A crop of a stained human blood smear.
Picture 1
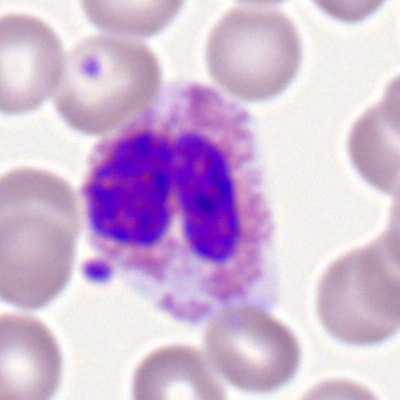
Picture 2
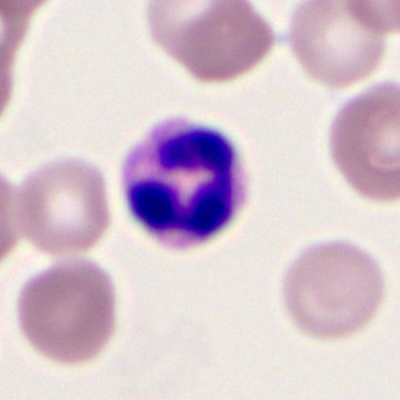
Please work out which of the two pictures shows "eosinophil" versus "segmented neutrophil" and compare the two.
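Look first at picture 1: that is the eosinophil, and picture 2 is the segmented neutrophil. Compare the cytoplasm: the eosinophil's is filled with pink-red granules, whereas the segmented neutrophil's is pale pinkish-lilac and lacks large, coarse orange-red granules.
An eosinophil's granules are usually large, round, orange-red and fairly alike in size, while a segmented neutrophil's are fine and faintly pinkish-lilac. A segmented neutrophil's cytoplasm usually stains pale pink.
Now the nucleus: the eosinophil has two lobes lying side by side, while in the segmented neutrophil the lobes lie around a pale pinkish central area of the cell.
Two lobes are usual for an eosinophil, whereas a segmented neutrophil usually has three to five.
In both cells the chromatin is dense and stains dark purple, and neither shows nucleoli.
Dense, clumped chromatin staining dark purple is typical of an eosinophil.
So the chromatin does not set these two apart. Notice also the round, smooth outline of the segmented neutrophil, and the small dark purple fragment just outside the lower left edge of the eosinophil.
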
